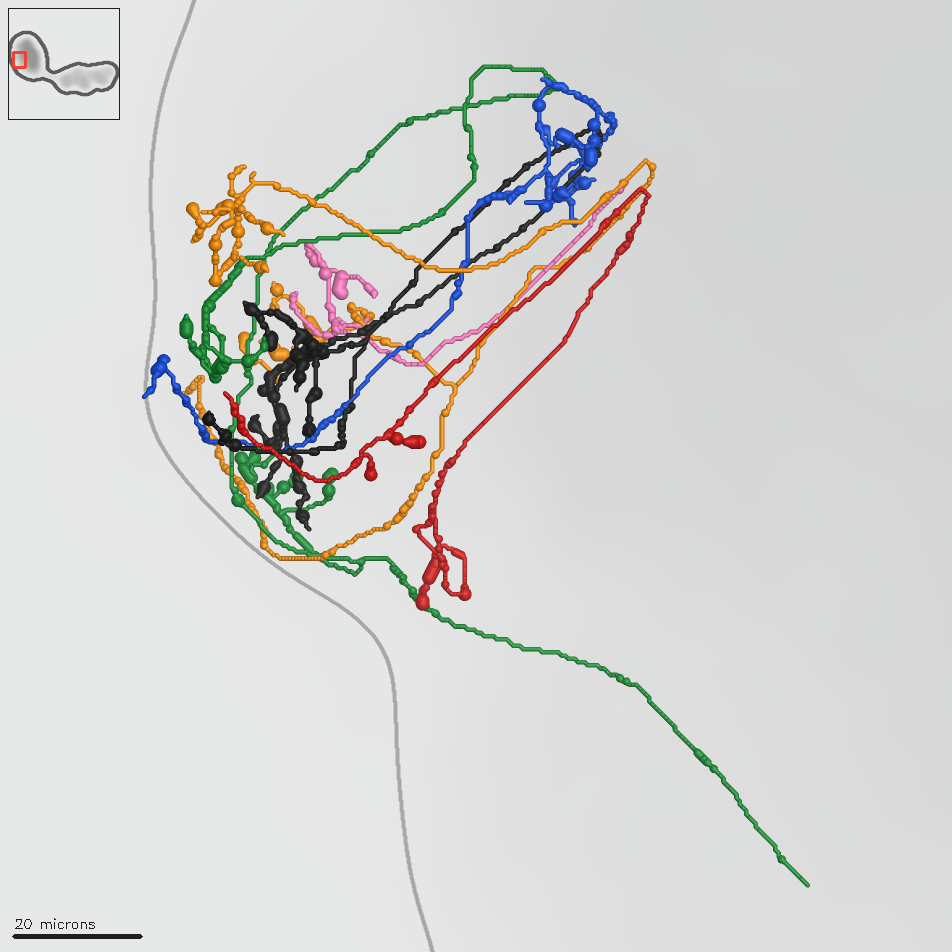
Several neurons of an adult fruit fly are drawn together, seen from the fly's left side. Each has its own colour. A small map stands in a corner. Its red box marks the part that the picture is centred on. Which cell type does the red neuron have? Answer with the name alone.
ORN_VM4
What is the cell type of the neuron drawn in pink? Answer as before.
ORN_VM5d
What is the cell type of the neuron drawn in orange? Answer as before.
ORN_VM5v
